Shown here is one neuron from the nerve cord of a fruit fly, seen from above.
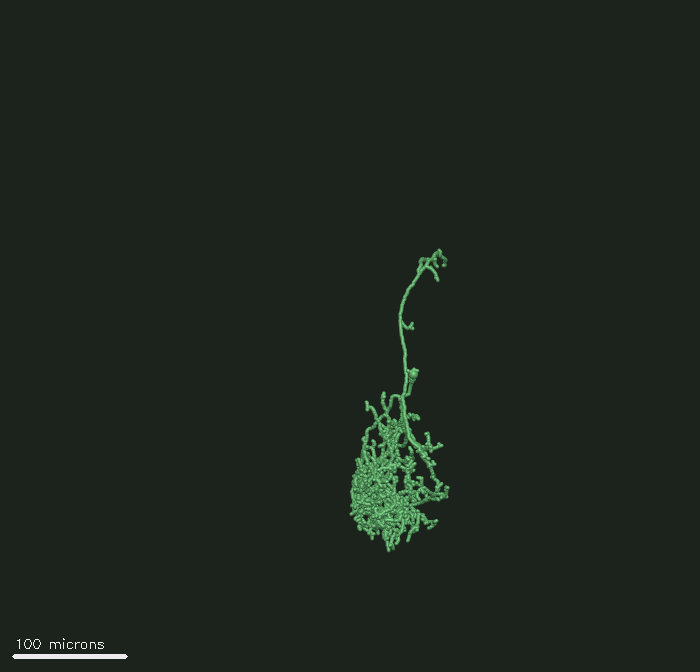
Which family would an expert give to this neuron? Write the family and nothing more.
hemilineage 17A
